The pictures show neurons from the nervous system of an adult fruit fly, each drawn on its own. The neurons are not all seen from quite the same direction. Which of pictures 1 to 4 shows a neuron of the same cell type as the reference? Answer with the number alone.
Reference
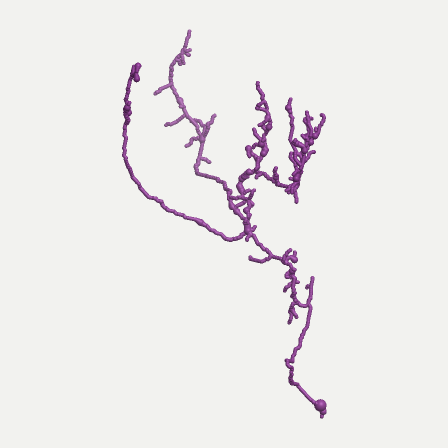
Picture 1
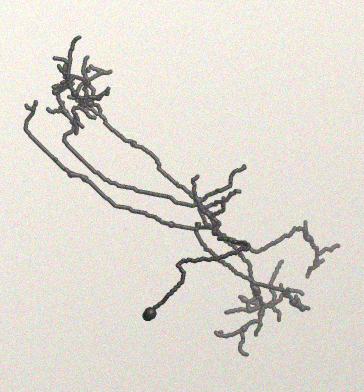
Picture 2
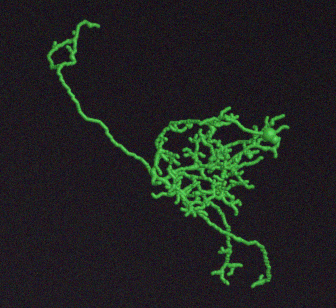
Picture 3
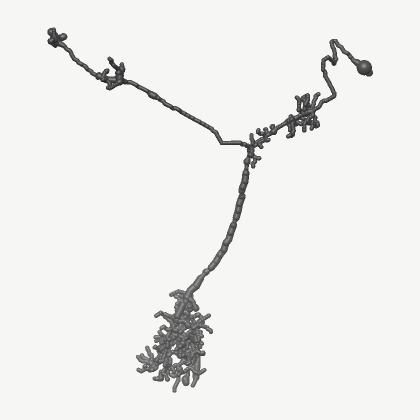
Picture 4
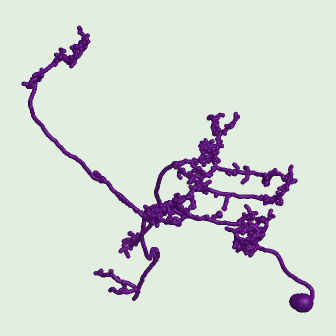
4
